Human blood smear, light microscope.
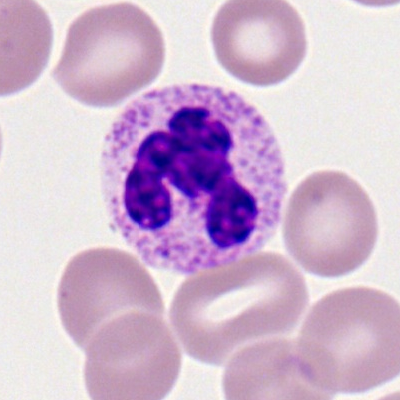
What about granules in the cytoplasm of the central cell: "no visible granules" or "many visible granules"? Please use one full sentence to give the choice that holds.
The cytoplasm of this cell holds many visible granules.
